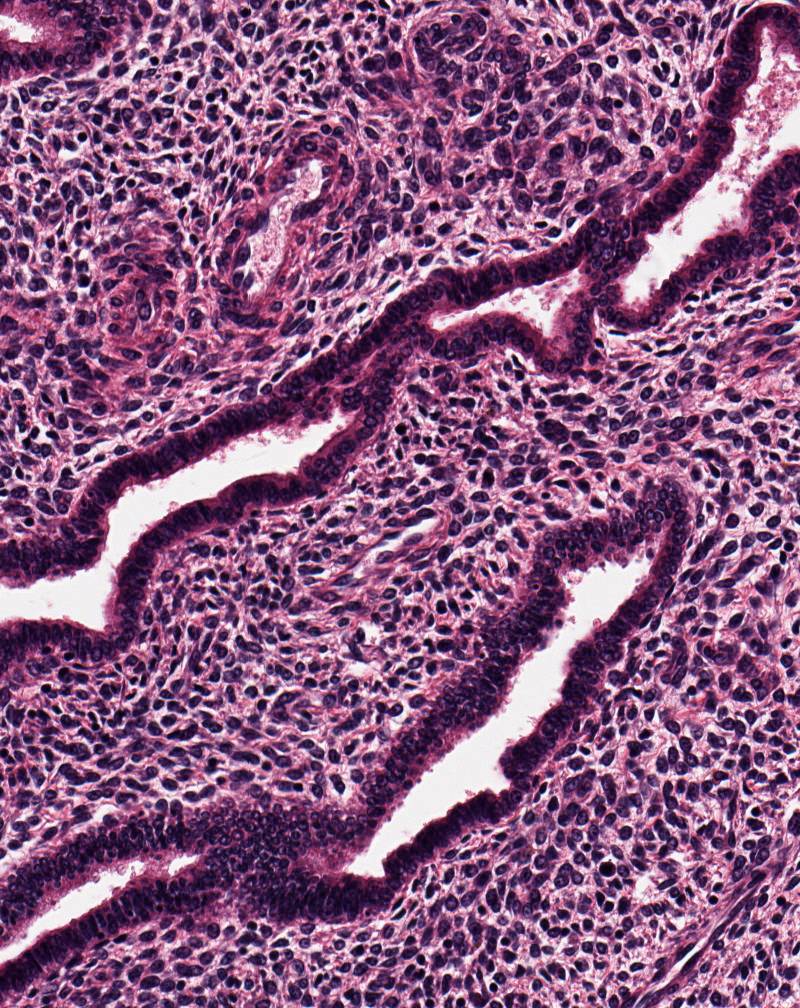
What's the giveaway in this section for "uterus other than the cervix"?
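Item one, in keeping with uterus other than the cervix: long, narrow tubular glands cross the field diagonally from lower left to upper right.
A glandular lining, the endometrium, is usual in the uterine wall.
Item two, less in keeping: the glands are lined by pseudostratified columnar epithelium with crowded, elongated dark nuclei.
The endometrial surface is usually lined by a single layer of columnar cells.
Item three: the gland lumens are largely empty and white, and a small vessel with a slit-like lumen containing red blood cells lies at upper left.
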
